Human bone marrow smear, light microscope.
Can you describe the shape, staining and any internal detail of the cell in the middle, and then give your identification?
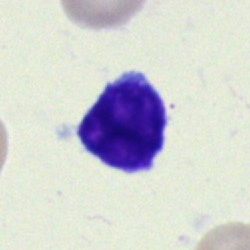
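Nearly the whole cell is occupied by the nucleus. Cytoplasm is very scant, visible only as a thin, paler blue edge at the top. Neither granules nor vacuoles are visible anywhere in the cell. This cell is a lymphocyte.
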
